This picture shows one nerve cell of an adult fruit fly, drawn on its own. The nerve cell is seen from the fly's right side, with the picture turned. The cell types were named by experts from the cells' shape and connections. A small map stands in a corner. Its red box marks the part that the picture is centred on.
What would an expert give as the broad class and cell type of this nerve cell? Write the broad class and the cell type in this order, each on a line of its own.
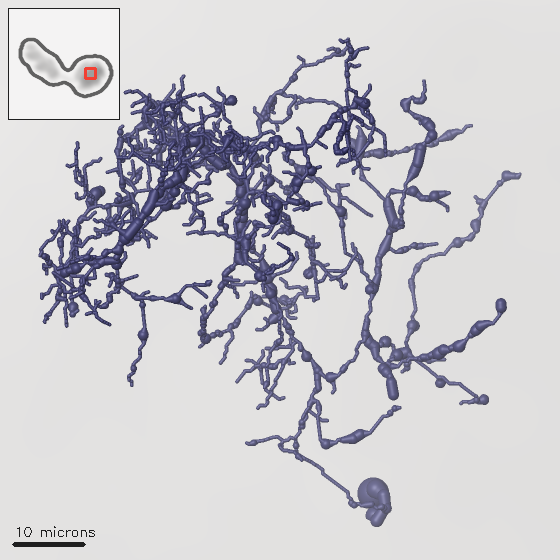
central-brain intrinsic neuron
CB1340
